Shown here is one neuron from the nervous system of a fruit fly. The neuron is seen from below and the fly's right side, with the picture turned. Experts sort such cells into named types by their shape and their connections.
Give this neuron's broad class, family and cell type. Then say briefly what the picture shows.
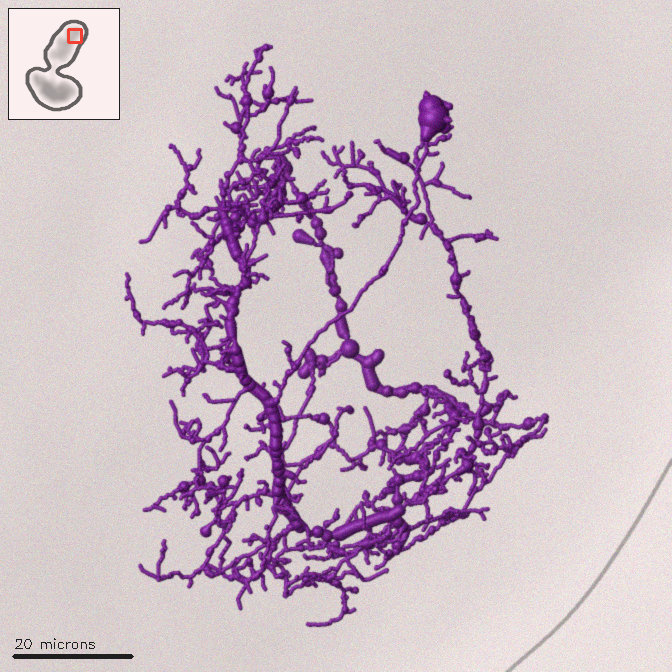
Its broad class is nerve-cord intrinsic neuron. The family is hemilineage 08A. Its cell type is IN08A019. It is in the nerve cord and does not reach the brain. From top to bottom in the picture it spans about 100 microns. The picture shows more than a hundred branch ends.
